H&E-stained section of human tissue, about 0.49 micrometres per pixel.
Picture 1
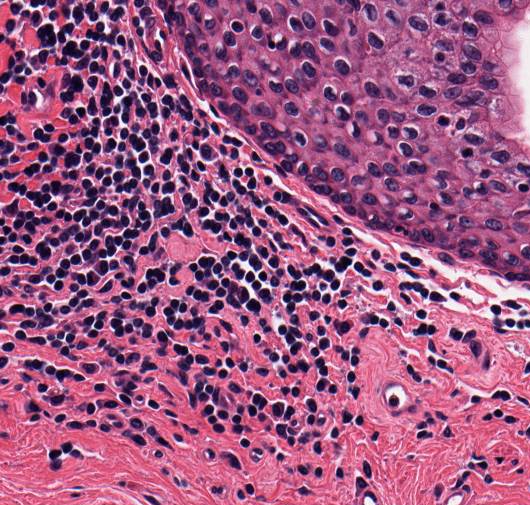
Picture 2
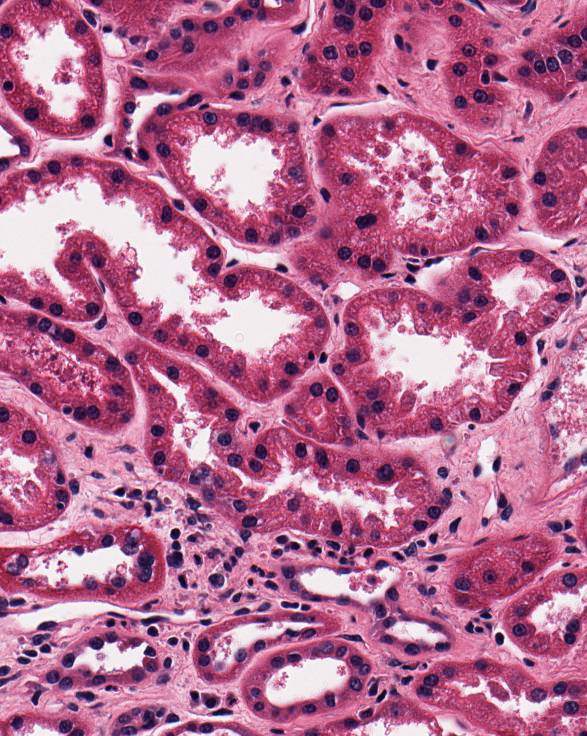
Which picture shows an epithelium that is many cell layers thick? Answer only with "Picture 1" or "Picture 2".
Picture 1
